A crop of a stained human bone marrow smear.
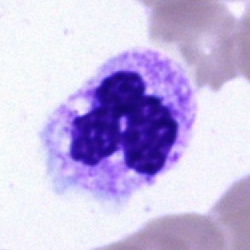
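Segmented neutrophil at the centre of a bone marrow smear. First, the chromatin is dark purple and coarsely clumped. Next, no nucleoli are visible. Then, fine pinkish-purple granules are scattered through the cytoplasm. Last, pale, unnucleated red cells line the right side of the frame.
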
